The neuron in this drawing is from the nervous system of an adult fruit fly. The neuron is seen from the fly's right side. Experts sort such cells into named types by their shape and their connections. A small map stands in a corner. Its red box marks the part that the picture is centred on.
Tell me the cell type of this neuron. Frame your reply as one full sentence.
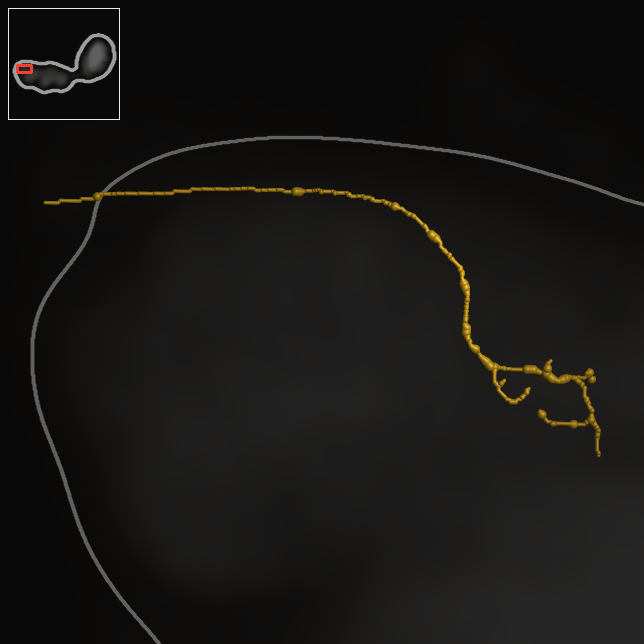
This neuron is a member of the SNxx03 cell type.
